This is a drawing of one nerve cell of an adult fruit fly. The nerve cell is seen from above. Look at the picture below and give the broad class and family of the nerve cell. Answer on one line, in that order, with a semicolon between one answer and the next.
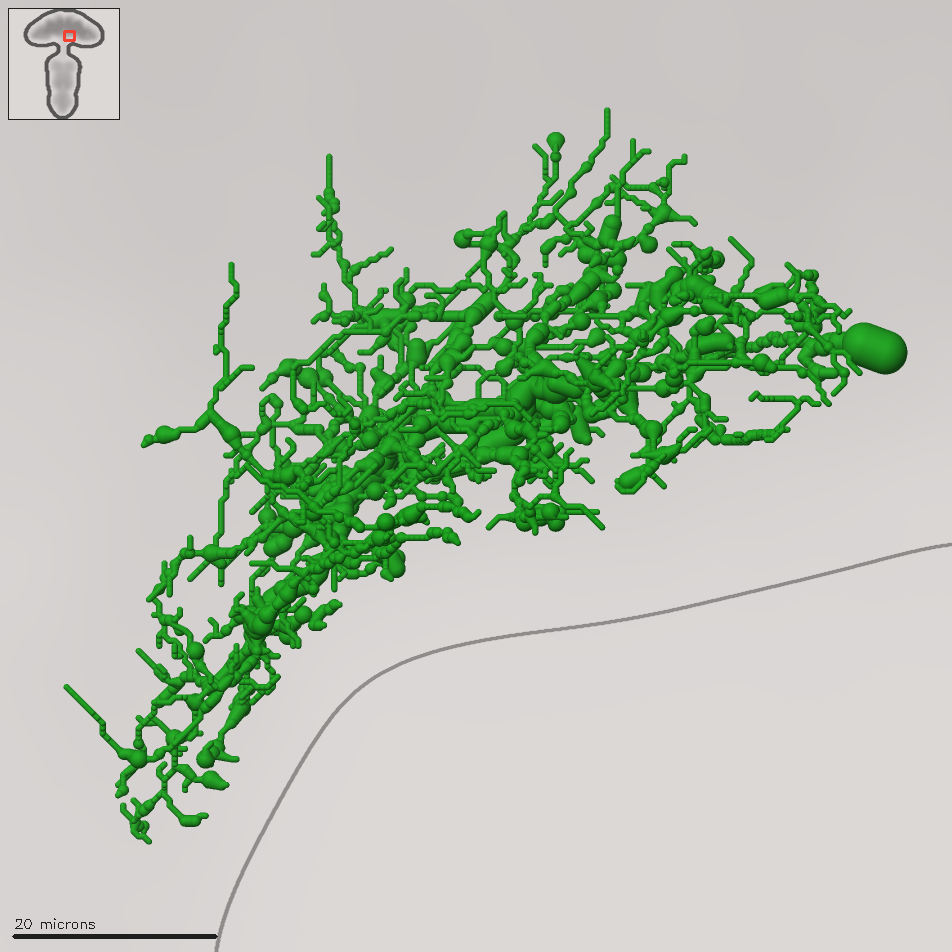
central-brain intrinsic neuron; hemilineage LB3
